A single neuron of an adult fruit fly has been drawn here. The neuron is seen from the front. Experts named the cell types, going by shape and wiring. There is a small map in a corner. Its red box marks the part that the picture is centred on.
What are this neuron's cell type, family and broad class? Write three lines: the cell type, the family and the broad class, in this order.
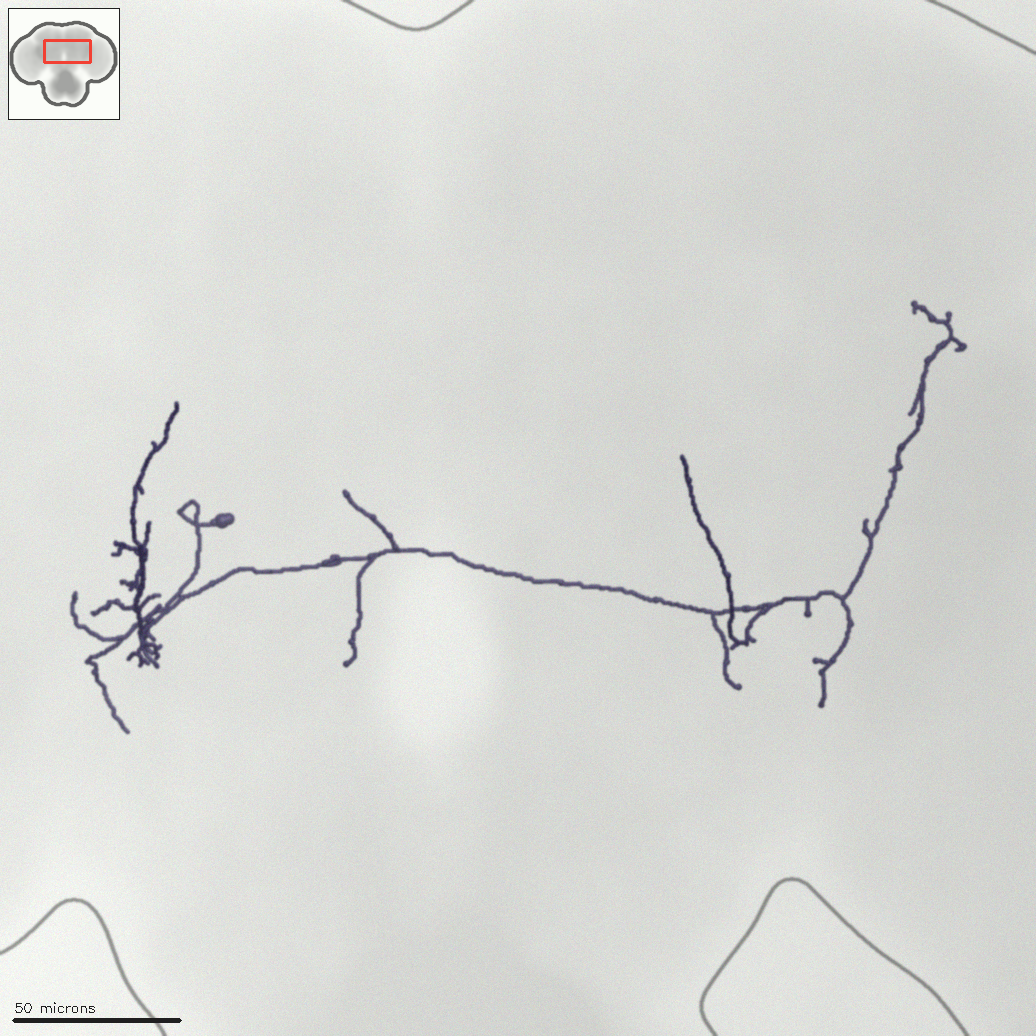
LAL189
hemilineage DM6_ventral
central-brain intrinsic neuron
